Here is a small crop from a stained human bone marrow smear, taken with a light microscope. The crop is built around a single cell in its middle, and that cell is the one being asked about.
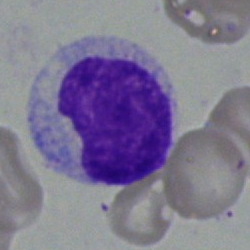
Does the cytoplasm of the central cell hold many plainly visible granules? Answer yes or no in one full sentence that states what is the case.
Yes, the cytoplasm of this cell holds many visible granules.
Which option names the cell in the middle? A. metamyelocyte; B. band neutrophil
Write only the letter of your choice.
A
